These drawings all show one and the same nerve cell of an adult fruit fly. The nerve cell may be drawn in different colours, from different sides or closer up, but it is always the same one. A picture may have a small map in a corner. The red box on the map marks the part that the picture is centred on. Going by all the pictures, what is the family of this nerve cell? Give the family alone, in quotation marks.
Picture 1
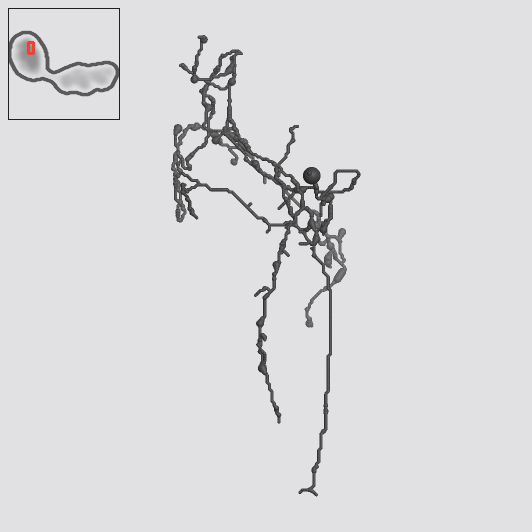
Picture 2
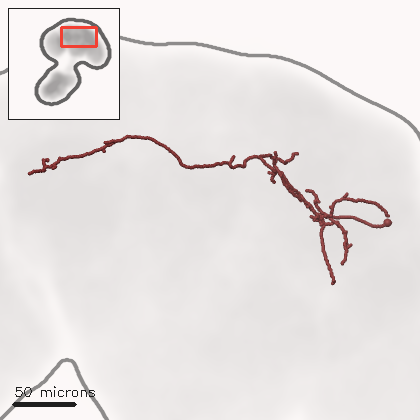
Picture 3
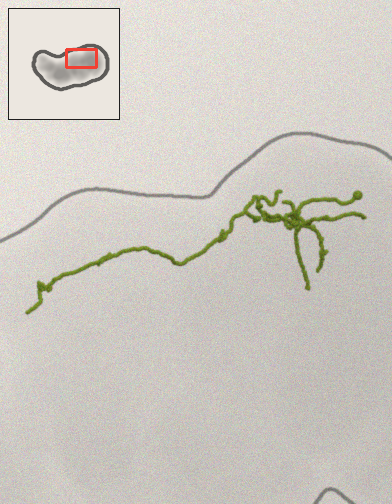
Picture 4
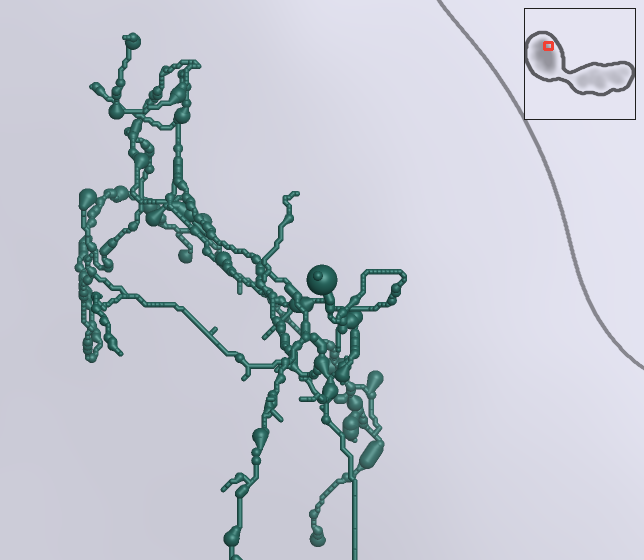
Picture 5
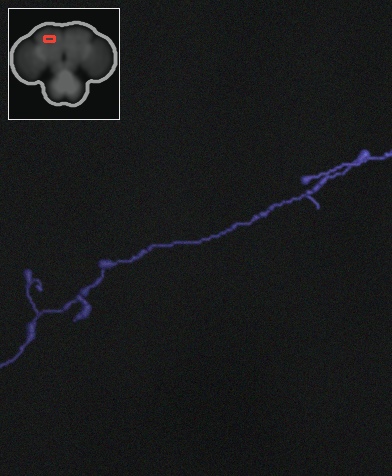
"hemilineage LHp2"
